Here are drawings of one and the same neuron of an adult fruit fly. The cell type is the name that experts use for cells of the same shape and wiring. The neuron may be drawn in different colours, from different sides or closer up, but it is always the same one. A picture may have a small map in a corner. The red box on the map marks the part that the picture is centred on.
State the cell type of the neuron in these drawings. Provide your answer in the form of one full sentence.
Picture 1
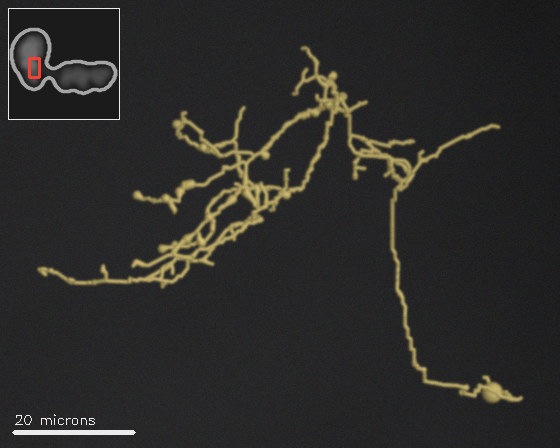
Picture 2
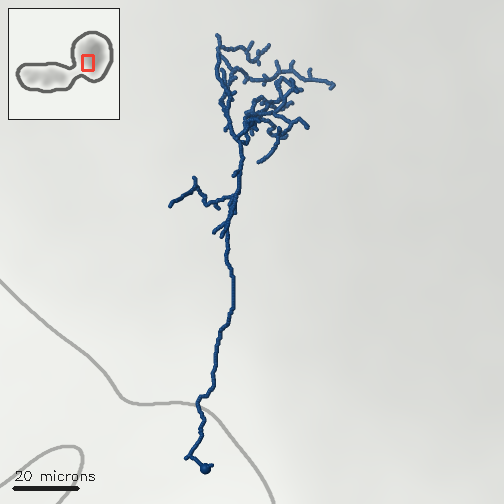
The cell type held by this neuron is CB1233.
